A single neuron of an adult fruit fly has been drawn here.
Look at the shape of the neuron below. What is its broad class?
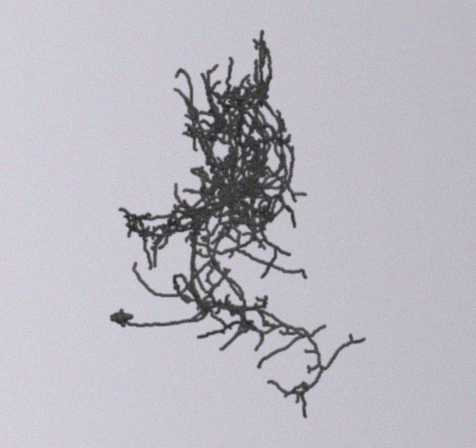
central-brain intrinsic neuron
